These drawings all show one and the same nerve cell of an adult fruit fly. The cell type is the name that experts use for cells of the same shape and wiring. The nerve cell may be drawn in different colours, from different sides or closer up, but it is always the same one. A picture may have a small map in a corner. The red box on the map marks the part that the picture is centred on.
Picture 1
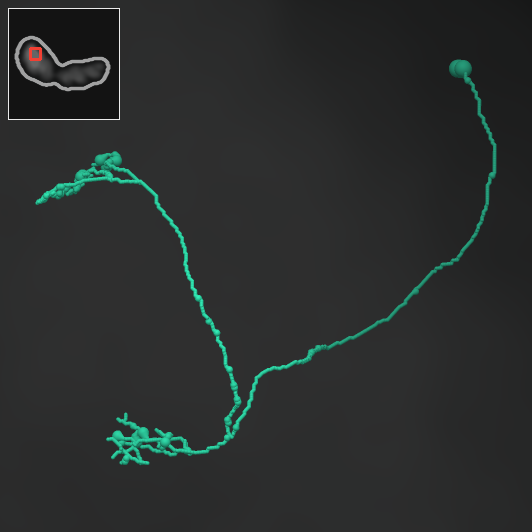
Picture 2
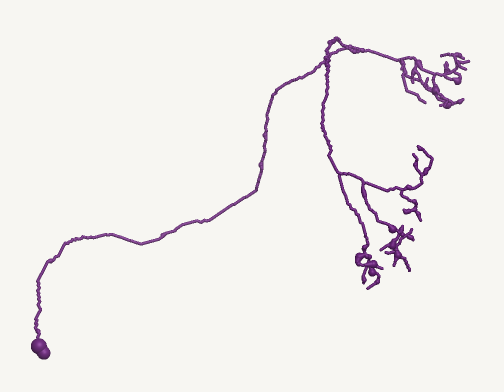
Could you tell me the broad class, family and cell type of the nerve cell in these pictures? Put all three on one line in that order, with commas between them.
central-brain intrinsic neuron, class CX, vDeltaA_a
